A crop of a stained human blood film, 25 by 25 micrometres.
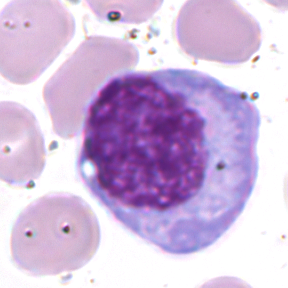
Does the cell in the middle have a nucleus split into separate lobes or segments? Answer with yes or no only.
No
